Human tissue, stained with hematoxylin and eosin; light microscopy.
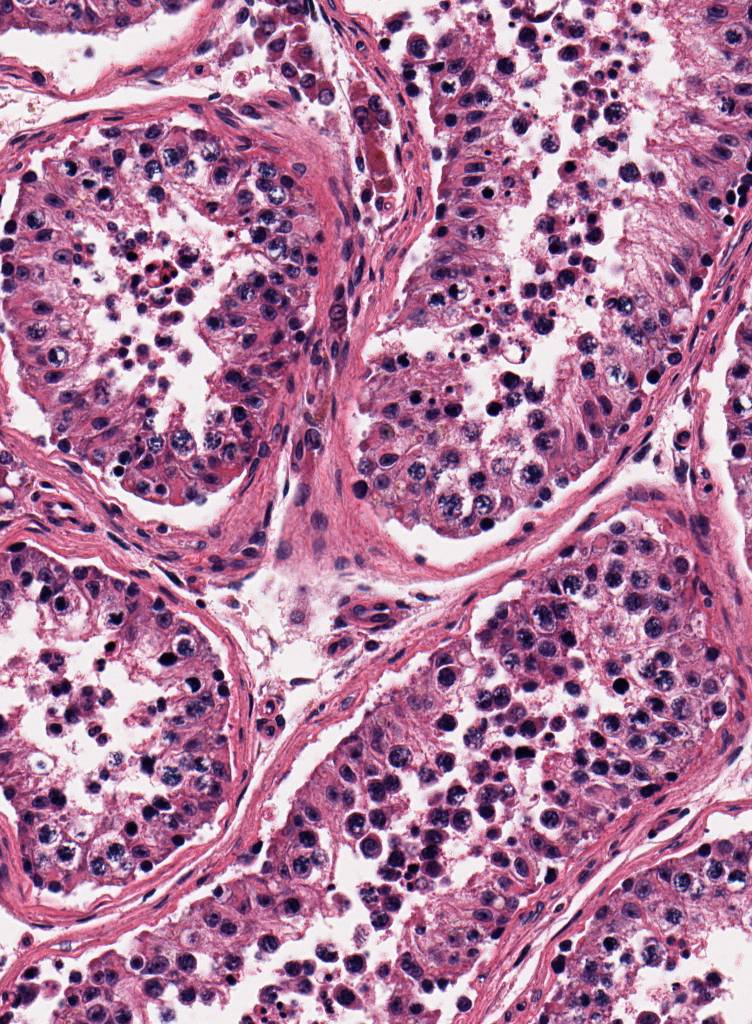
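Testis: large rounded tubules cut across fill the field, each bounded by a wall and separated by narrow tissue strips. Look: a thick, many-layered stratified epithelium fills most of each tubule. Its middle layers hold large round cells with coarse, clumped, thread-like chromatin. Toward each centre, small round cells with dense dark nuclei crowd, some loose in the lumen.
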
